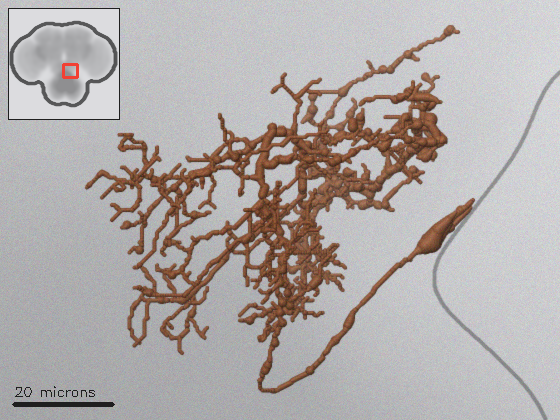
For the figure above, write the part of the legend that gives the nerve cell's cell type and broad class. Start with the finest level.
GNG586; central-brain intrinsic neuron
